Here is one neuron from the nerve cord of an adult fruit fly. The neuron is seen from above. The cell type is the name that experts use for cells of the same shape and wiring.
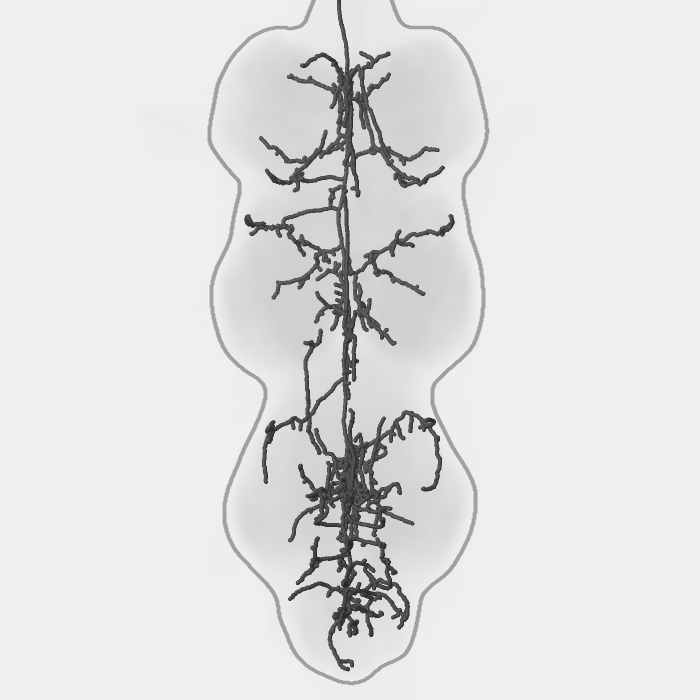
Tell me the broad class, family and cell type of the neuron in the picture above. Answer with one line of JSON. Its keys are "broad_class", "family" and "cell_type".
{"broad_class": "descending neuron", "family": "hemilineage MX3", "cell_type": "DNg98"}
